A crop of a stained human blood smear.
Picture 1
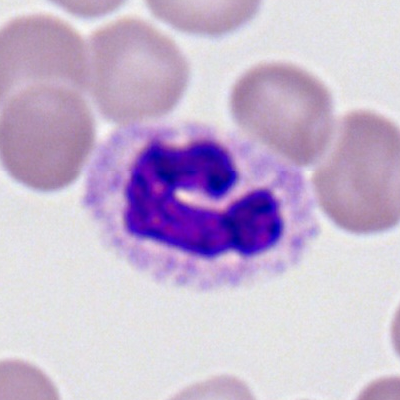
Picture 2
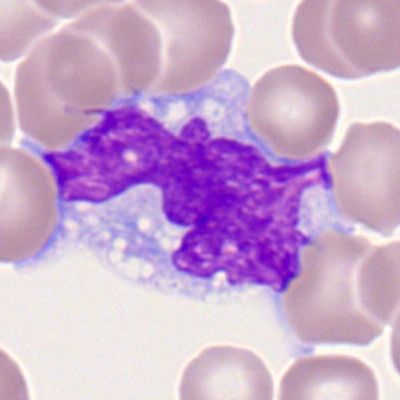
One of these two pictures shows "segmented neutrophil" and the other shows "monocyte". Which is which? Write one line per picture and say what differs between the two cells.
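Picture 1 – segmented neutrophil. No vacuoles are seen in the cytoplasm.
Picture 2 – monocyte. Many small clear vacuoles lie in the cytoplasm.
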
